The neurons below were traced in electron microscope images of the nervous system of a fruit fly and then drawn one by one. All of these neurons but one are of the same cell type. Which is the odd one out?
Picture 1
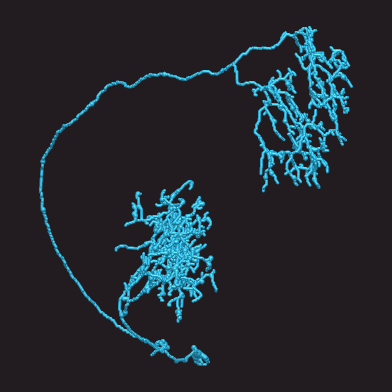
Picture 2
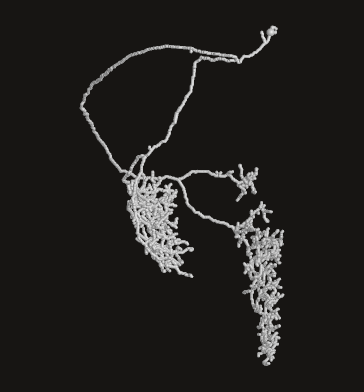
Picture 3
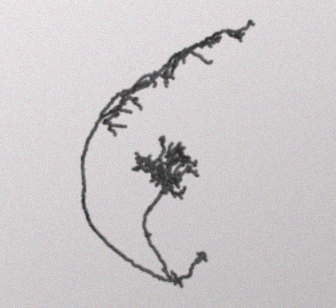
3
